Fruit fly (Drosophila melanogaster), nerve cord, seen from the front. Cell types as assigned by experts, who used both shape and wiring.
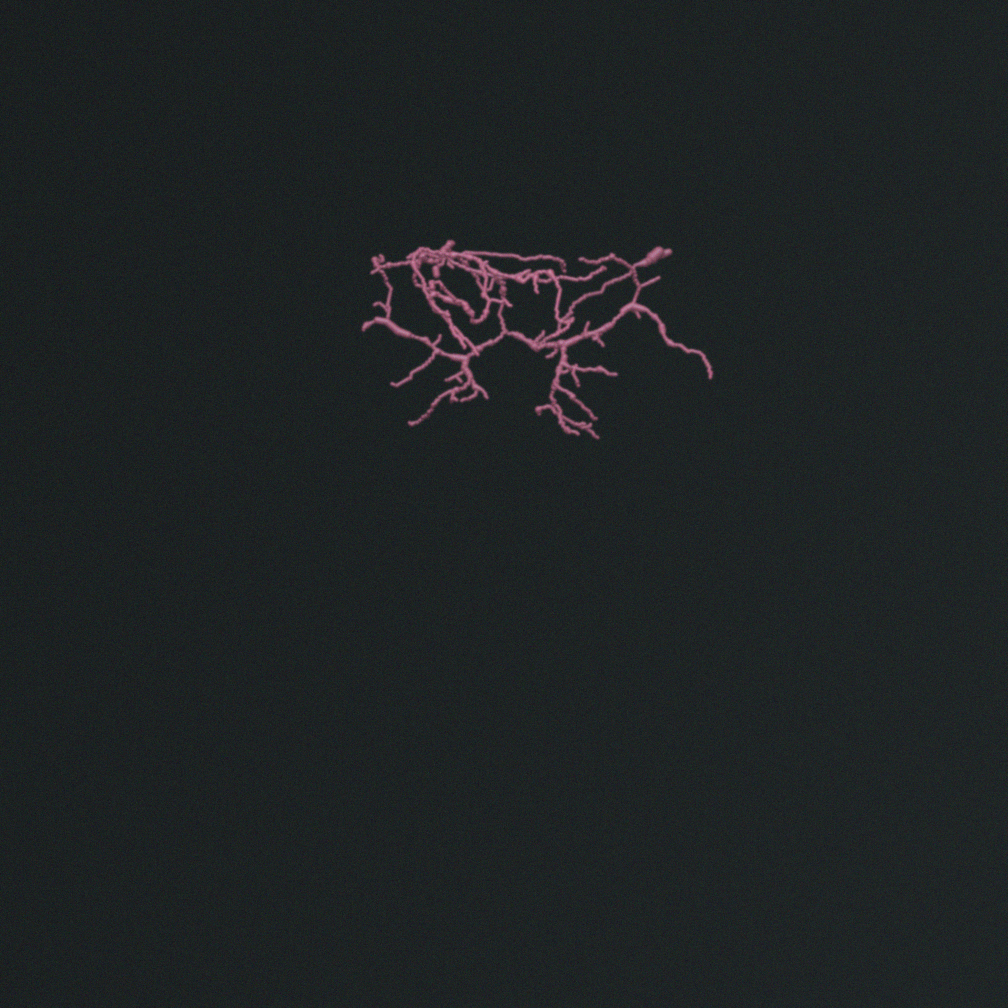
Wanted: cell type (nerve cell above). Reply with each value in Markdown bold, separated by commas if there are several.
**INXXX355**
